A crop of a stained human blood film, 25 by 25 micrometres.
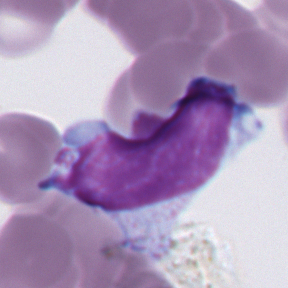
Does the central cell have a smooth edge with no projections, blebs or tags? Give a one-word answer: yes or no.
No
